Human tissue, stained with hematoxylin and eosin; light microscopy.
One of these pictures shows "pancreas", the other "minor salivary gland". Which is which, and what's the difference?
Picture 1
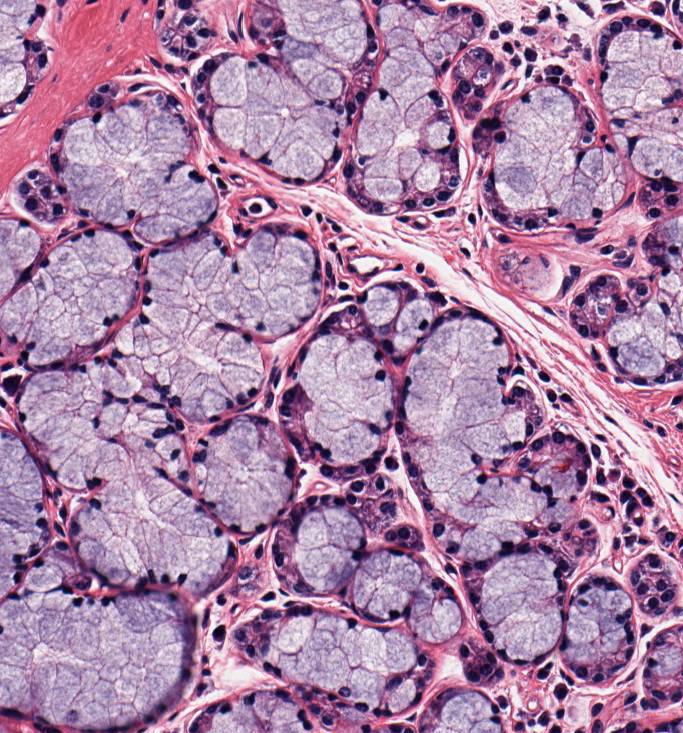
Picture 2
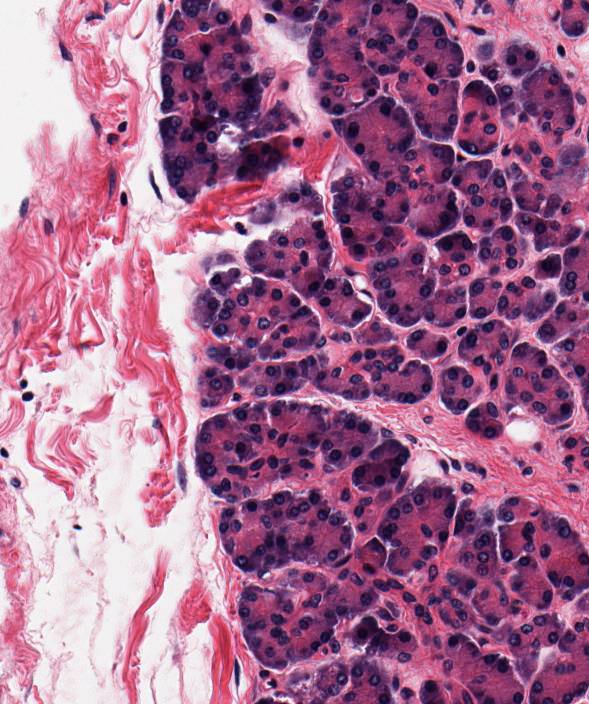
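Picture 1 shows the minor salivary gland, and picture 2 shows the pancreas. In picture 1, most of the closely packed rounded acini are made of mucous cells with pale, foamy, bluish-grey cytoplasm. Notice their nuclei: dark, flattened and pressed against the base of each cell. Between the mucous acini, mostly in the centre and right, sit smaller clusters of serous cells with darker purple granular cytoplasm and round nuclei. In picture 2, the small rounded acini are built of pyramidal cells with little or no visible lumen. Each of these cells has a single round nucleus toward its base, and the cytoplasm stains deeply purple-pink rather than pale or clear.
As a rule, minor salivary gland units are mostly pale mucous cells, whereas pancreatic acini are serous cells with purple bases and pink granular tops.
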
